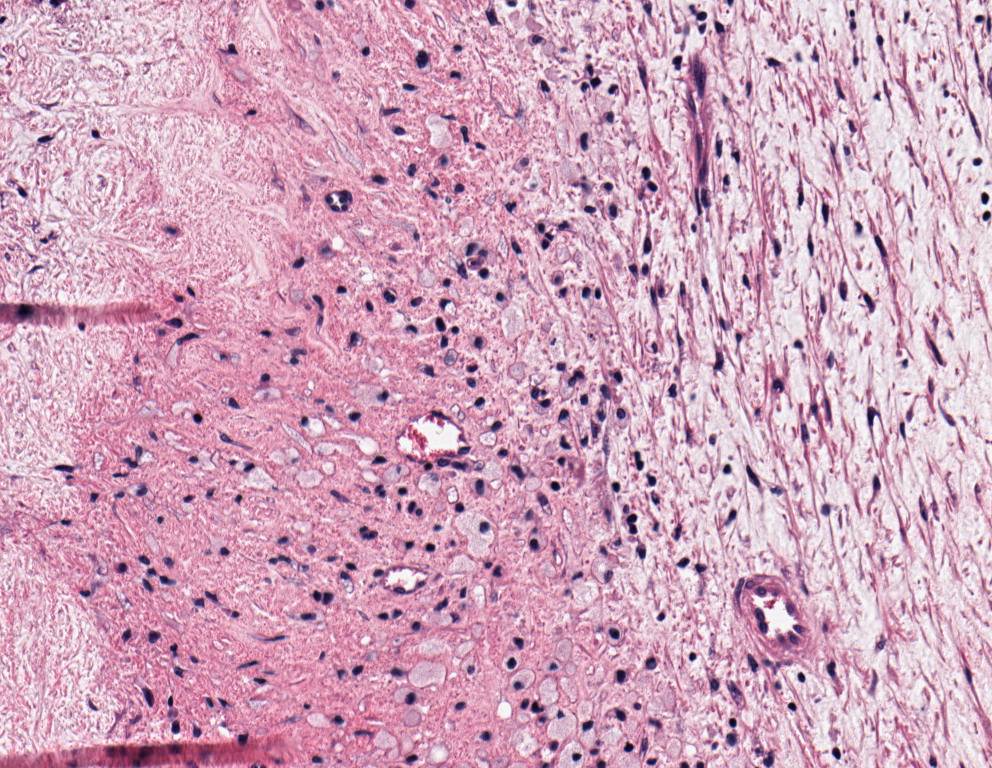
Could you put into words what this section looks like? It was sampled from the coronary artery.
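Right zone: thin wavy fibres, parallel, running roughly top to bottom; nuclei mostly elongated, aligned with fibres. Middle band: many small round dark nuclei scattered in a finely fibrillary pink background. Among them, scattered round pale grey-pink glassy bodies.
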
